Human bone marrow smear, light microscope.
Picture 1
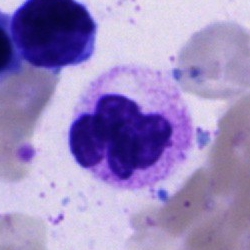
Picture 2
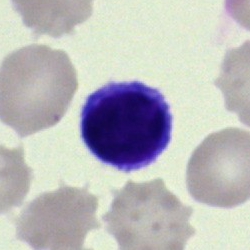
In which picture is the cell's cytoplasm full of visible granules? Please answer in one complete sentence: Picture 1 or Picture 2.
What picture 1 shows is a cell with many visible granules in its cytoplasm.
